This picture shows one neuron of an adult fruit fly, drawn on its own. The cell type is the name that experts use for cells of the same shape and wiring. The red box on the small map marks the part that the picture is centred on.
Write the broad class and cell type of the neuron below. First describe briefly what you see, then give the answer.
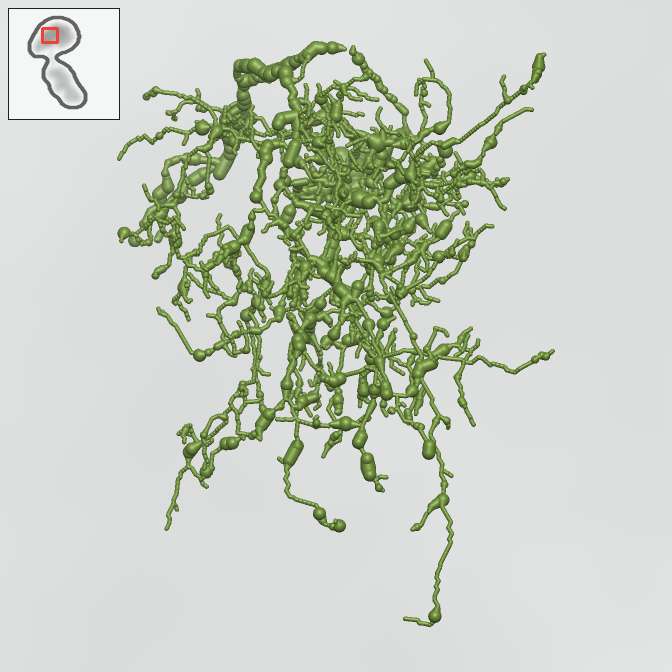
The picture shows more than a hundred branch ends. In this view it is taller than it is wide. Its broad class is central-brain intrinsic neuron. The cell type is PRW052.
